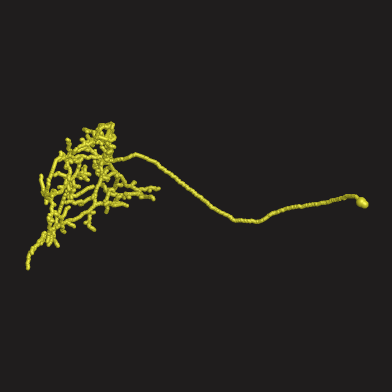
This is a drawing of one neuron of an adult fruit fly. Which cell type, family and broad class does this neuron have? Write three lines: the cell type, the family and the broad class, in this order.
WED024
hemilineage WEDa2
central-brain intrinsic neuron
